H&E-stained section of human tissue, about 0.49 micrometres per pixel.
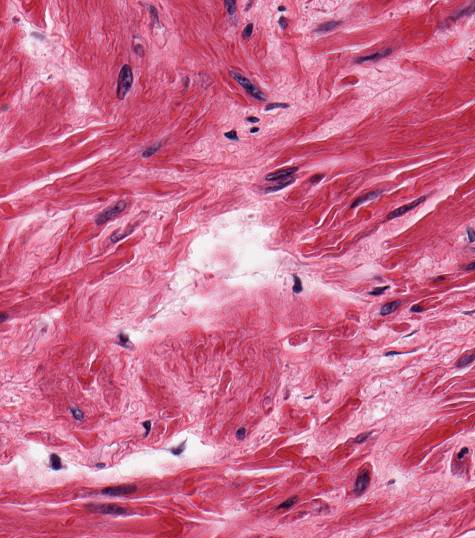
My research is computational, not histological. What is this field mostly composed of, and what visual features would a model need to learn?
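Answer: fibromuscular stroma. Bundles of smooth muscle cells run in different directions and interweave across the whole field, with elongated, dark, spindle-shaped nuclei sparsely scattered between the pink fibres.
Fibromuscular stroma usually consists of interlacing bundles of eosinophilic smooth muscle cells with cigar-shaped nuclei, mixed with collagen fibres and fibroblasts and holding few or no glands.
No epithelium or glands appear anywhere here. A pale, loosely textured area with wispy white spaces lies centrally.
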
